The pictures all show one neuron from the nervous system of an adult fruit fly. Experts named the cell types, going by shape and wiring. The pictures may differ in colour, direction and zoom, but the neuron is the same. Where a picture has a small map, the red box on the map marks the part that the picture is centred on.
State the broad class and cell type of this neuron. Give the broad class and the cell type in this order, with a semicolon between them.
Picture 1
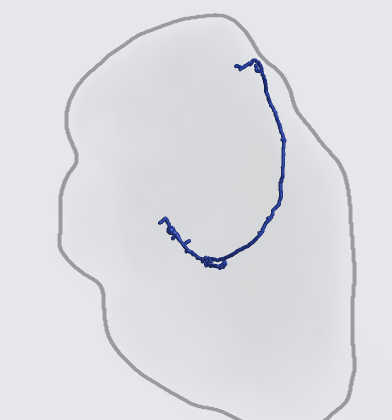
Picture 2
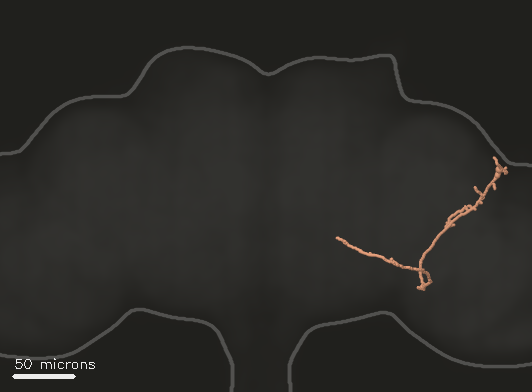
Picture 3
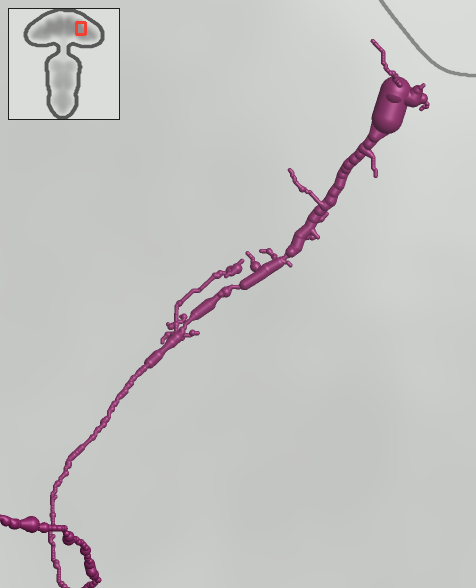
visual projection neuron; s-LNv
